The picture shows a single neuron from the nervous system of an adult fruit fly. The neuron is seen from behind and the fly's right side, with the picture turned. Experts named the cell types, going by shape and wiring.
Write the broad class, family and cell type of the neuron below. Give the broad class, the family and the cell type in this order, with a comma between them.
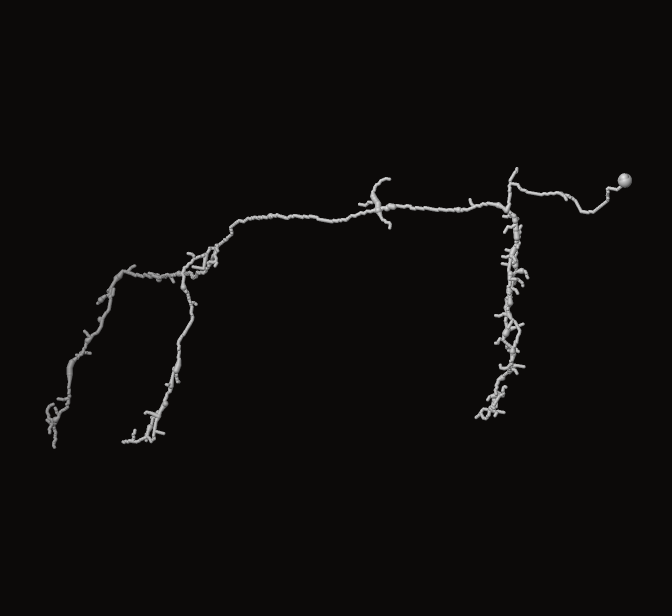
optic-lobe intrinsic neuron, TmY, TmY9b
